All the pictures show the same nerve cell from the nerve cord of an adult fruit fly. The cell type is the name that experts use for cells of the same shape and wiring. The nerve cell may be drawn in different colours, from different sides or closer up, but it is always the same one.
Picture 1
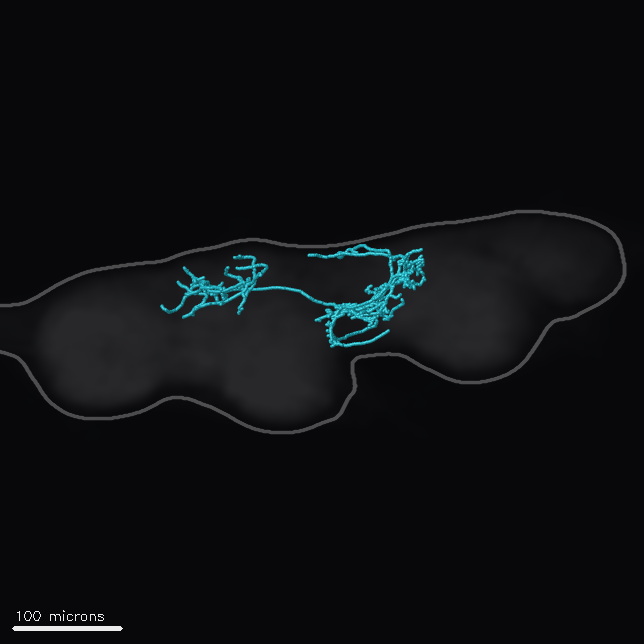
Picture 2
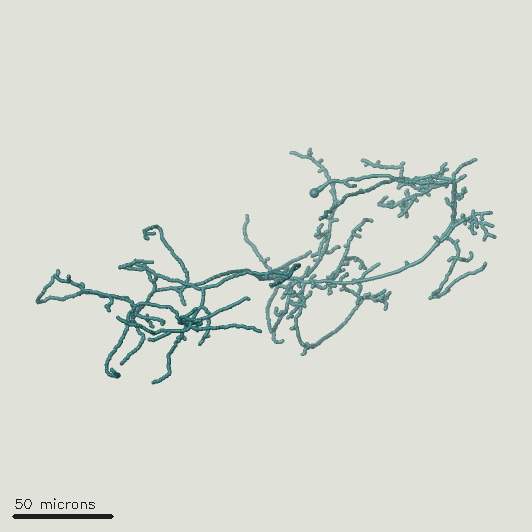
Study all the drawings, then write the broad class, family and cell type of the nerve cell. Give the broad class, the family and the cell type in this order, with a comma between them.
nerve-cord intrinsic neuron, hemilineage 18B, IN18B035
